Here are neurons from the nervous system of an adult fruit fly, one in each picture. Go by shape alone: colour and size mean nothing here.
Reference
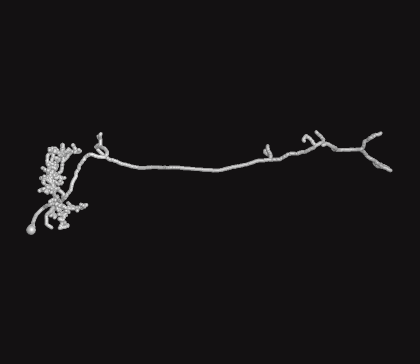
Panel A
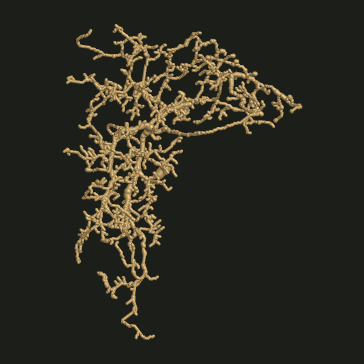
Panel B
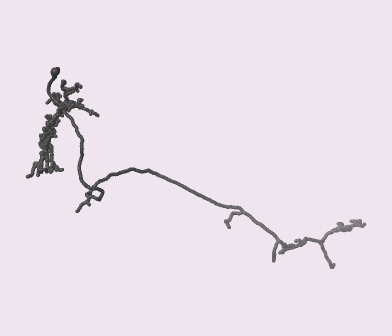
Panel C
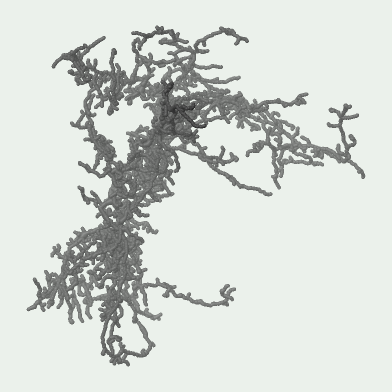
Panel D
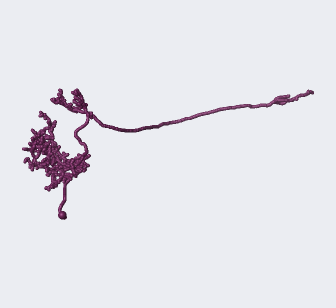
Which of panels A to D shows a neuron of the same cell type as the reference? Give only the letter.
B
